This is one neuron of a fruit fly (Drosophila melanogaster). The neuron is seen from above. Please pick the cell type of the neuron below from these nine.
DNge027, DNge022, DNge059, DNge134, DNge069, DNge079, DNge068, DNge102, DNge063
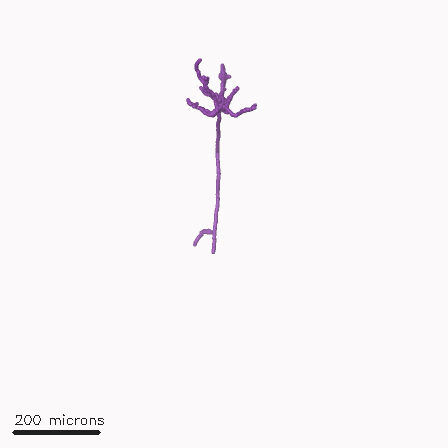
DNge134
